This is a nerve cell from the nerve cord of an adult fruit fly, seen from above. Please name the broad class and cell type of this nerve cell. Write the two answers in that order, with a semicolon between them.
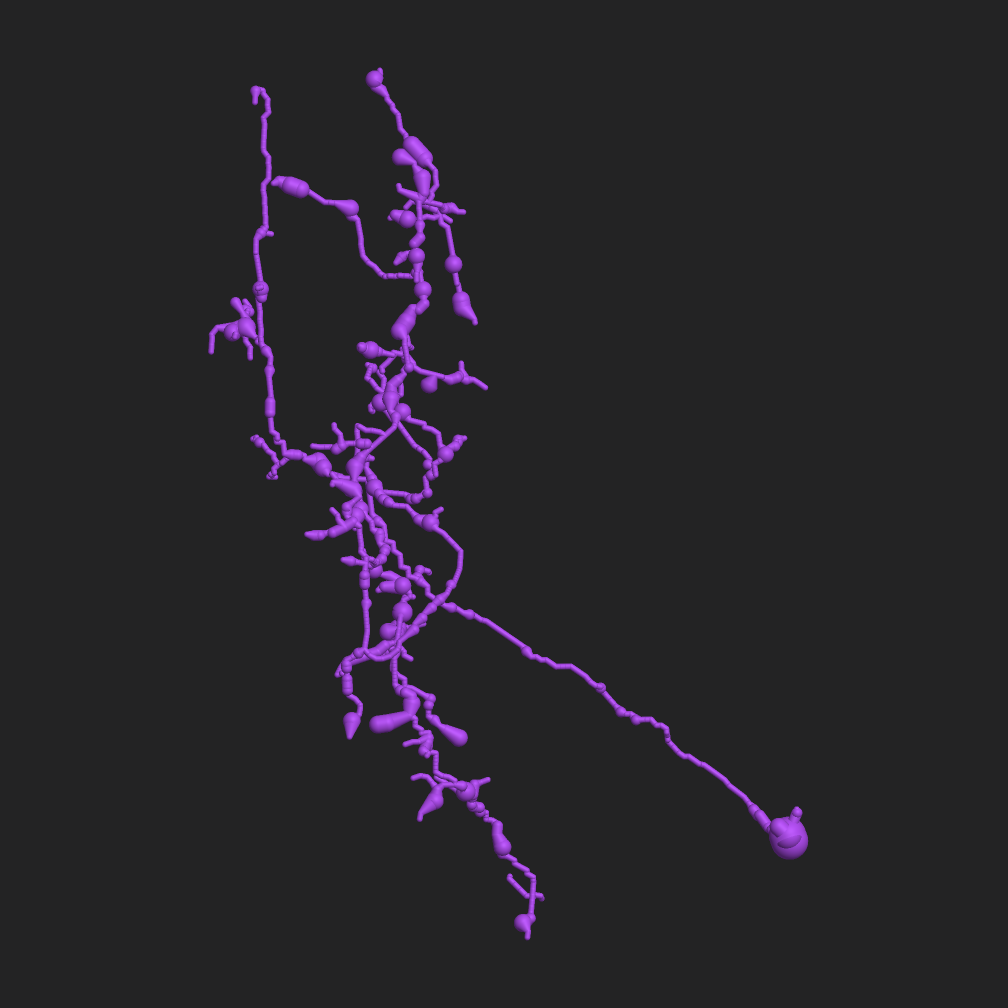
nerve-cord intrinsic neuron; INXXX373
